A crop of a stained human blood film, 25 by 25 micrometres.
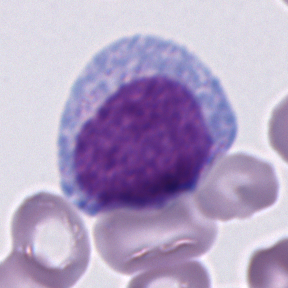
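Promyelocyte, the cell in the middle of a stained smear of human peripheral blood. The cell outline is rounded, with smooth edges. The nucleus is a single oval mass without lobes, about 13 by 11 micrometres, filling about 60% of the cell's area and lying toward the bottom of the cell. The rim of cytoplasm is widest above the nucleus, and no clear vacuoles are present in it.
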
